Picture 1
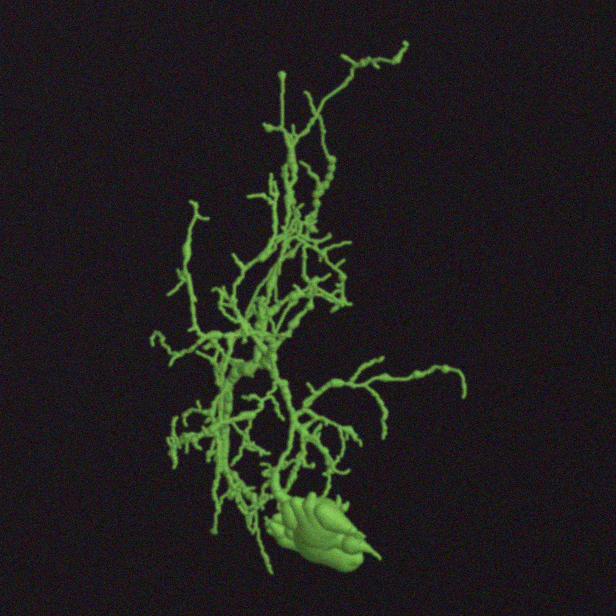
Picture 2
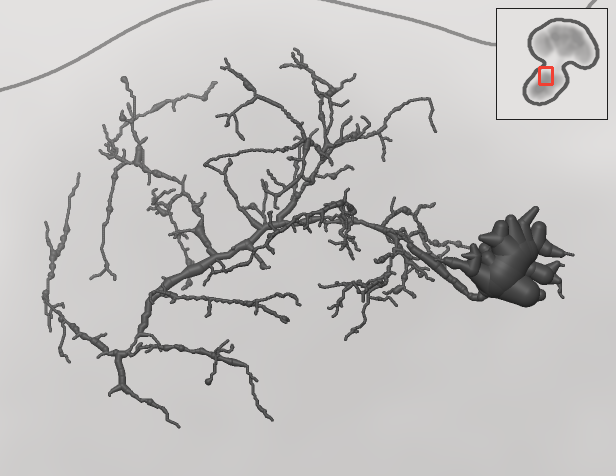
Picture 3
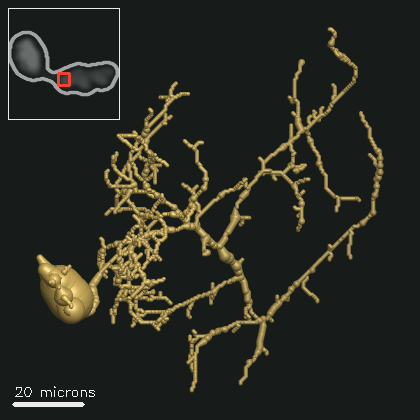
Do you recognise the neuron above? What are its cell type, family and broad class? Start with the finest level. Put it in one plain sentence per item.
Type Acc. ti flexor MN of hemilineage 15B, a motor neuron of the nerve cord.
